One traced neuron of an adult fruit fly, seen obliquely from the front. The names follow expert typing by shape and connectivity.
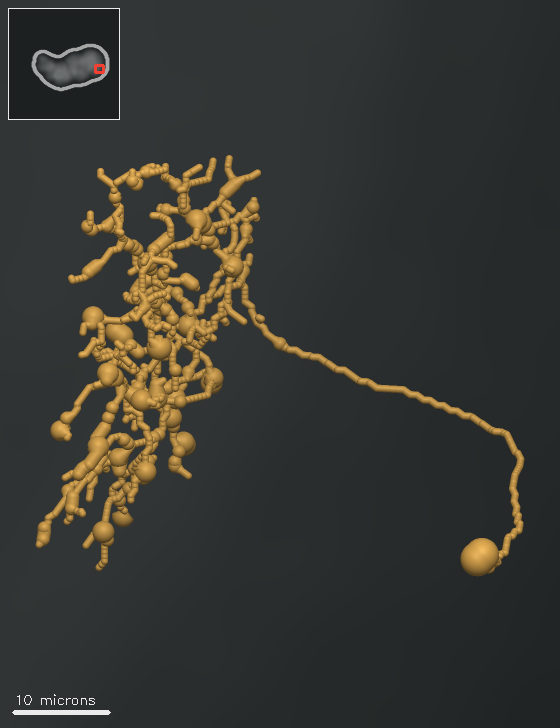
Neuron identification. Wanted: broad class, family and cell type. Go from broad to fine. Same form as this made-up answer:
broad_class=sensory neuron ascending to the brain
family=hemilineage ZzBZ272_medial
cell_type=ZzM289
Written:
broad_class=optic-lobe intrinsic neuron
family=Cm
cell_type=Cm5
